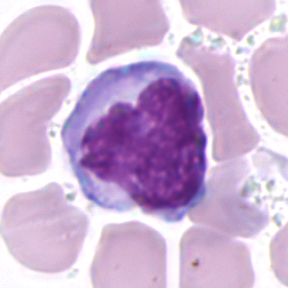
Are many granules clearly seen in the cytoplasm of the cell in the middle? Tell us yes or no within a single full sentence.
No, visible granules are absent from the cytoplasm of this cell.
